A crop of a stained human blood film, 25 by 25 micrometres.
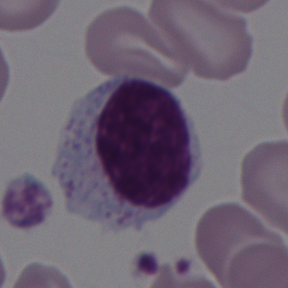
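Large granular lymphocyte, the central cell of a peripheral blood smear. Its nucleus sits off-centre, pushed to the right, I notice. The nuclear edge is smooth, with no indentation or lobes. Dark purple chromatin packs it densely. Around it, the cytoplasm is pale grey-blue.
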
